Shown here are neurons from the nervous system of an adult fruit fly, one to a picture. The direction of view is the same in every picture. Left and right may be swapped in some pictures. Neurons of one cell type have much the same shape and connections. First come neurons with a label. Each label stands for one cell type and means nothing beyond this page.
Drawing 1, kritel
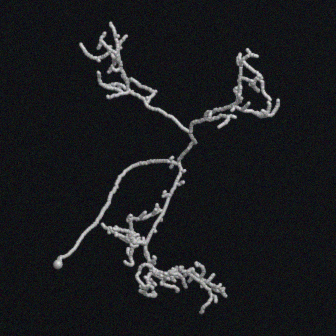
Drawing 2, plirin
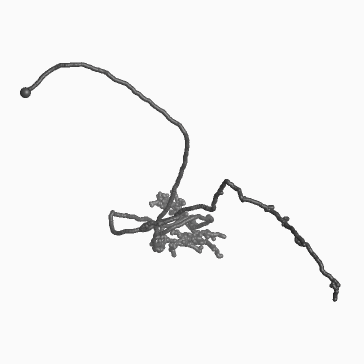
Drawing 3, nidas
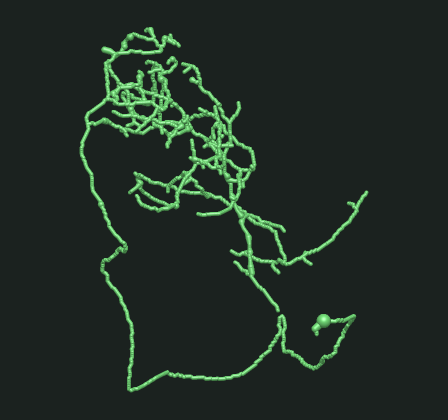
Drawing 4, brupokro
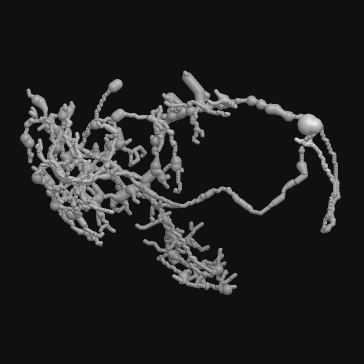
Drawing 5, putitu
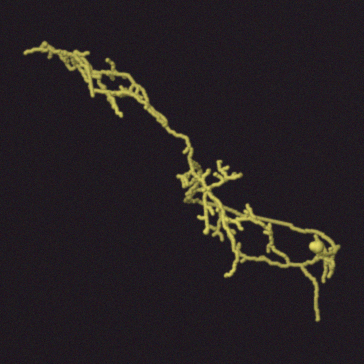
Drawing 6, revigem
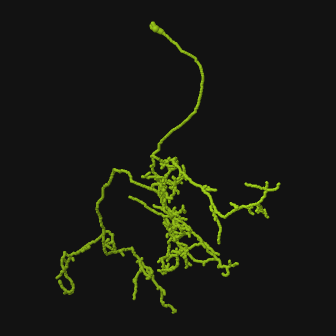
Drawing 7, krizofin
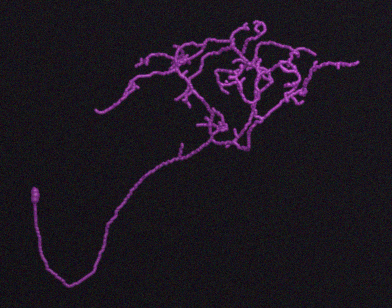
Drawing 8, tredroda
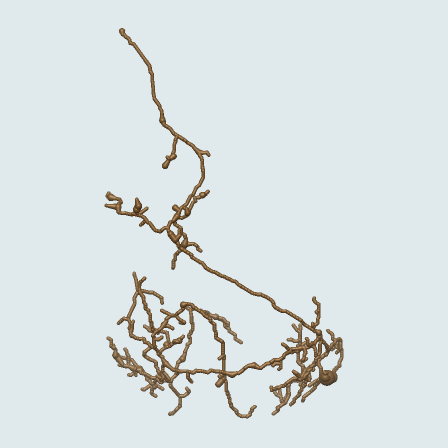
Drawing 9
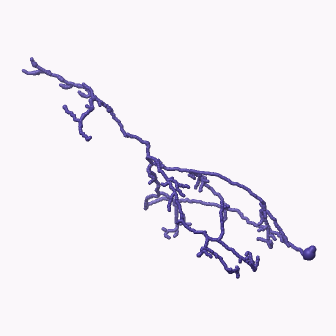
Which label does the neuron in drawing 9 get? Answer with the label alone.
putitu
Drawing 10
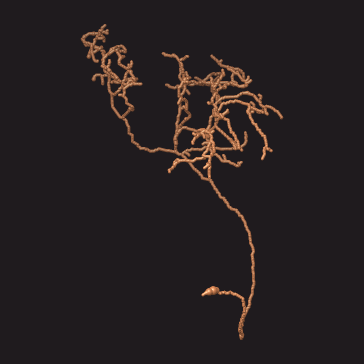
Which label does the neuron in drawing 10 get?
krizofin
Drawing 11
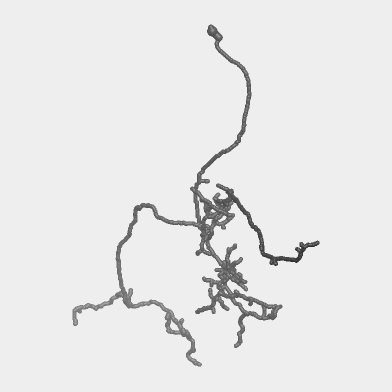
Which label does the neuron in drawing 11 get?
revigem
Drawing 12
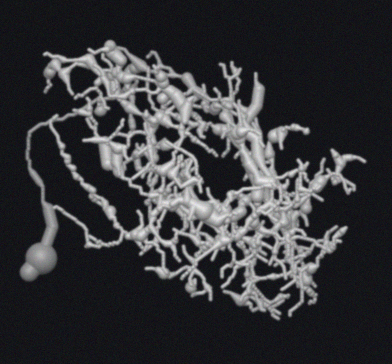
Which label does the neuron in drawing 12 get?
brupokro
